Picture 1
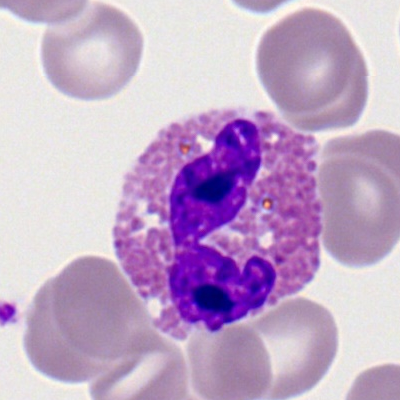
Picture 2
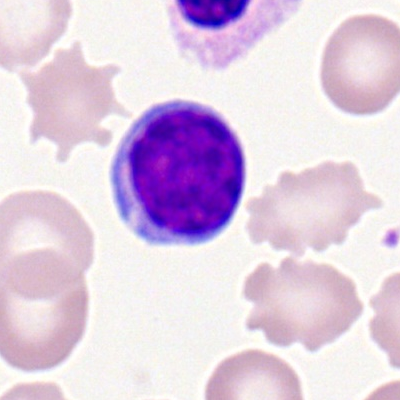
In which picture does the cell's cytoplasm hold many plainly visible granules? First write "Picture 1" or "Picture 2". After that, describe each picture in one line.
Picture 1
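In picture 1: The cytoplasm is packed with coarse, rounded pinkish granules.
In picture 2: No granules are seen in the cytoplasm.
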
